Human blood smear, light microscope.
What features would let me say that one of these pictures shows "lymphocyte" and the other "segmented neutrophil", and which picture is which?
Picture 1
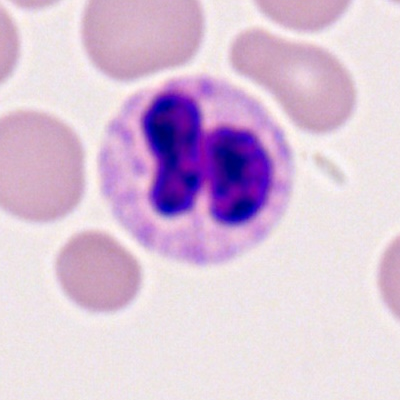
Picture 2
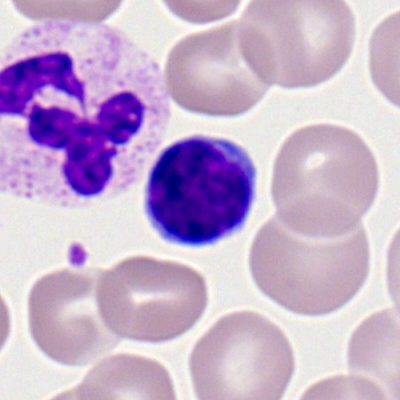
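Picture 1: segmented neutrophil. Picture 2: lymphocyte. Neutrophil: round, smooth outline; nucleus in two lobes lying side by side, left and right; chromatin dark purple, coarsely clumped.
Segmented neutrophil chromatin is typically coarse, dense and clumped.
Wide rim of pale pinkish-lilac cytoplasm around the nucleus, with fine, scattered lilac granules.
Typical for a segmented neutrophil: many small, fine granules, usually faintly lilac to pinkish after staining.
Lymphocyte: round, smooth outline, no surface projections; chromatin dense, dark purple, clumped; no nucleoli visible. No cytoplasmic granules seen.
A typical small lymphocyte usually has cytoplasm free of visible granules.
Key difference: granules and a wide cytoplasmic rim in picture 1, no granules in picture 2. Adjacent, upper left of the lymphocyte: a granulated cell with a lobed nucleus.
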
